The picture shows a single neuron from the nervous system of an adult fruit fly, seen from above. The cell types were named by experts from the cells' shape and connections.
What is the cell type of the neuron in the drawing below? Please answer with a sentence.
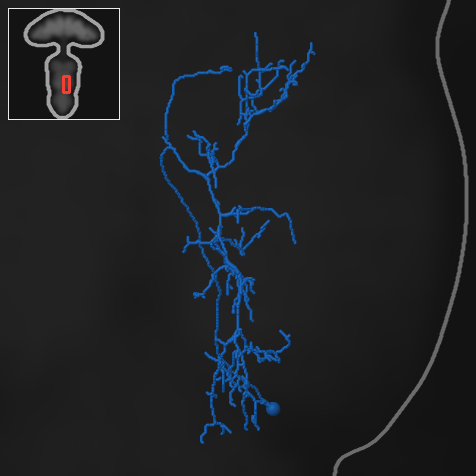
The cell type is IN12A061_a.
